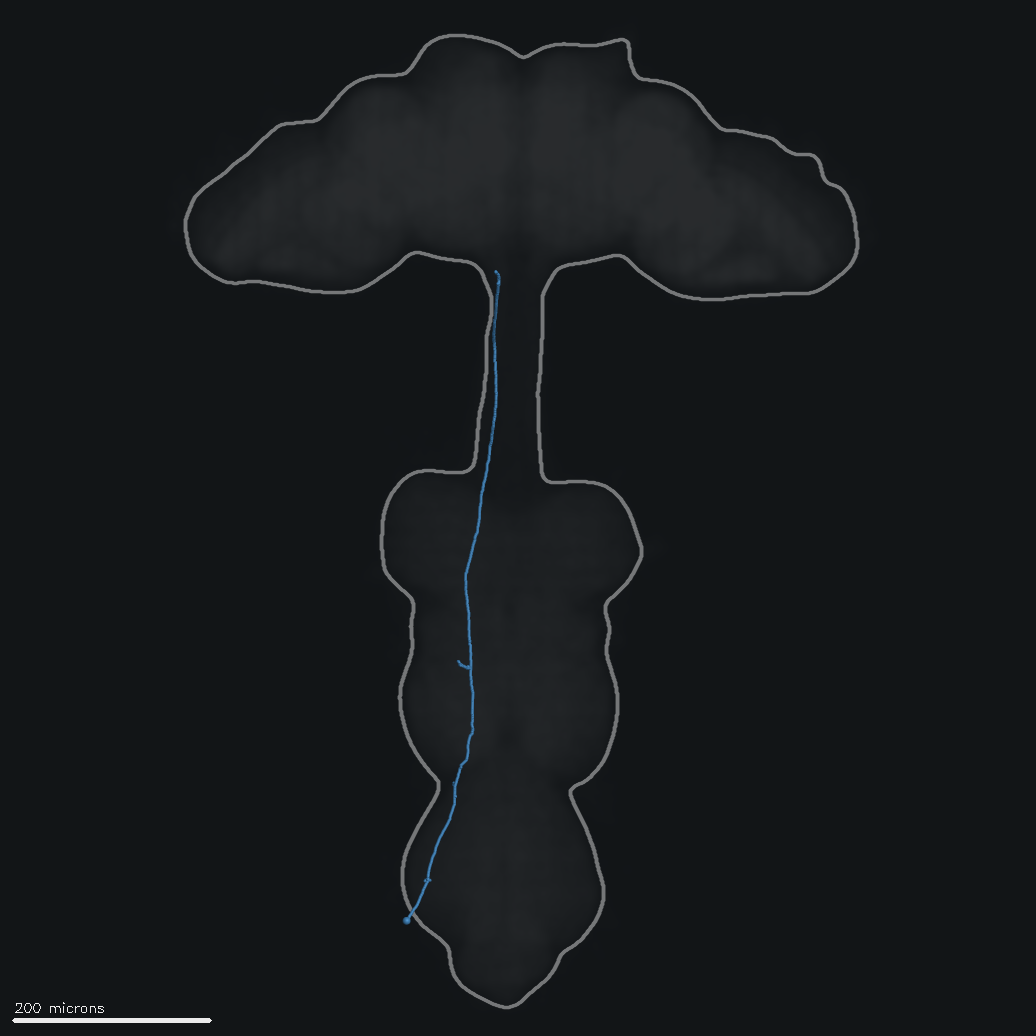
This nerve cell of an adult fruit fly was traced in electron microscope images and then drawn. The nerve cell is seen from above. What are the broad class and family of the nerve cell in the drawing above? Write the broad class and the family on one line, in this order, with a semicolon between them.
sensory neuron ascending to the brain; class mechanosensory proprioceptive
